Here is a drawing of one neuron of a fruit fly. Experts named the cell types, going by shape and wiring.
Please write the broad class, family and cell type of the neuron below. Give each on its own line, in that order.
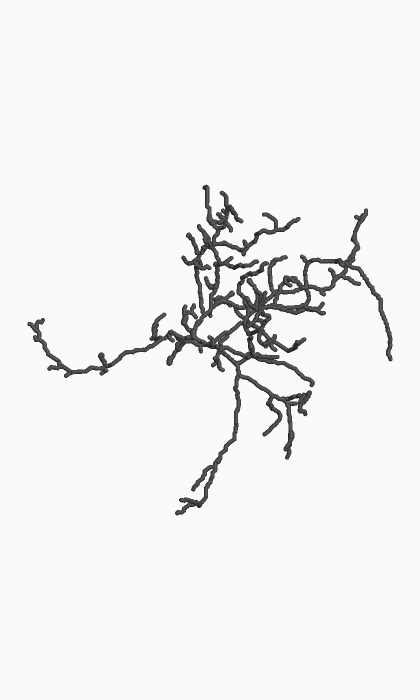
nerve-cord intrinsic neuron
hemilineage 20A.22A
IN20A.22A055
